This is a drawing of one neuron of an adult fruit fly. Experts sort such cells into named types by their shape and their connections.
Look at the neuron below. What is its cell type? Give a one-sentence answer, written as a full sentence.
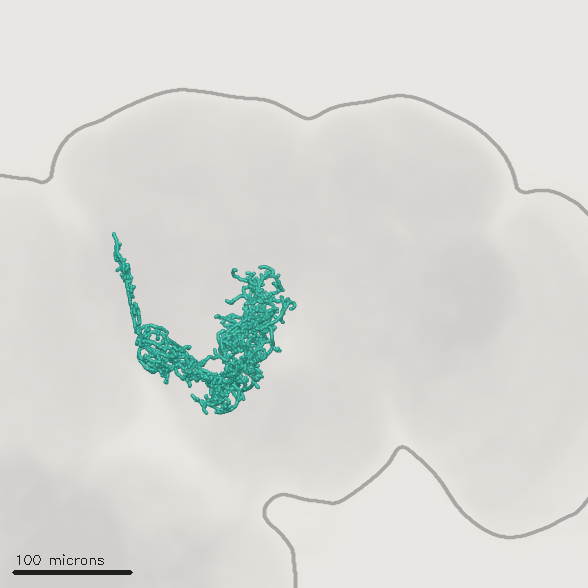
Regarding its cell type, the neuron is ALIN2.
